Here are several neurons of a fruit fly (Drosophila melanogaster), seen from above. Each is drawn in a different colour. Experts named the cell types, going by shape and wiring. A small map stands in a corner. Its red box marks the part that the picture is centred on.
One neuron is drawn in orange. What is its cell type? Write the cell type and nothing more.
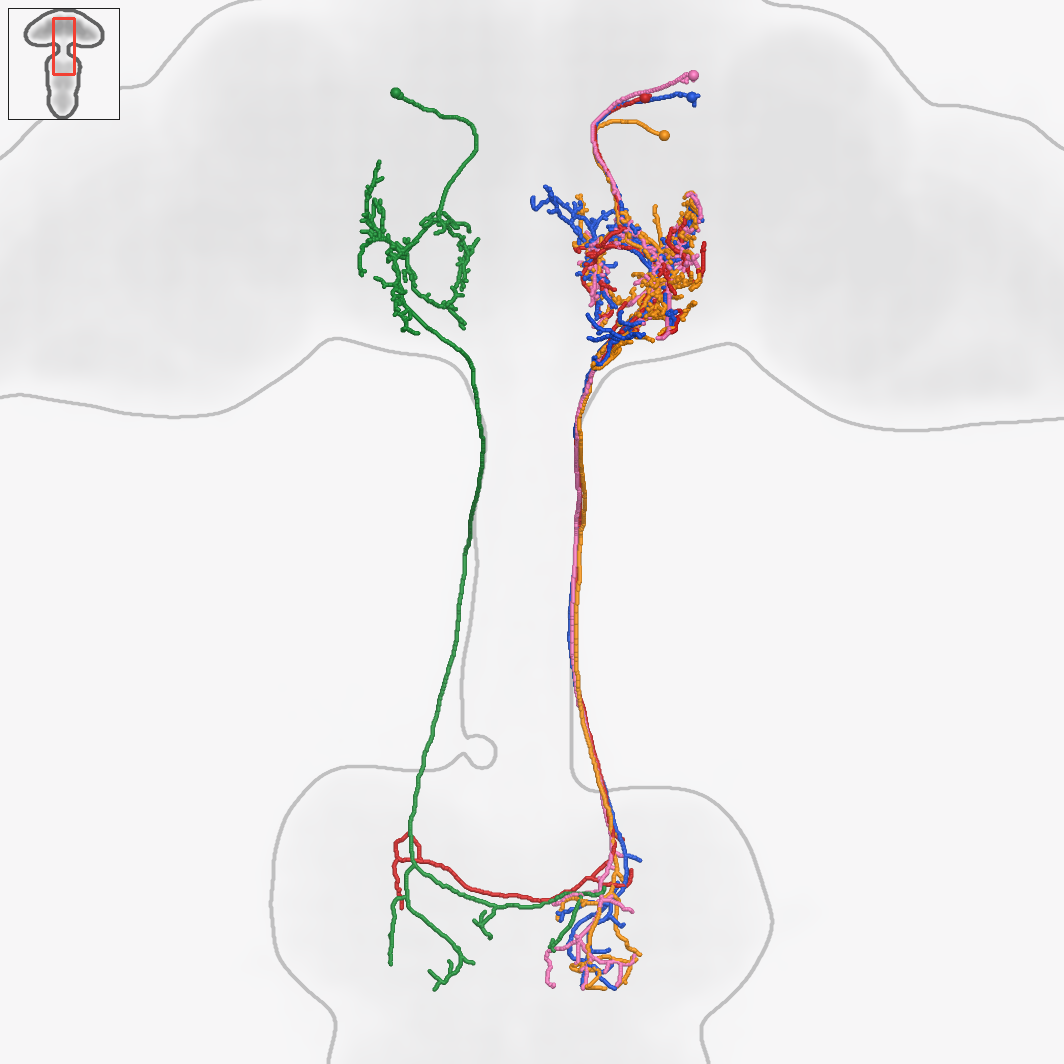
DNg12_h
